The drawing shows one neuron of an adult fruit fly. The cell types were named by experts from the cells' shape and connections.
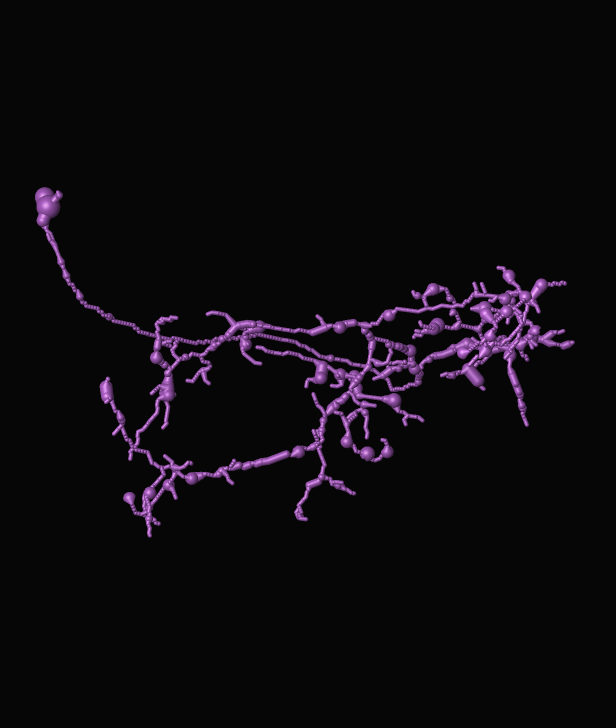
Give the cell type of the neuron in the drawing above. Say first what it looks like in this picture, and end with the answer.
The cell body is at the upper left of the picture. Dozens of branch ends can be seen. It is a central-brain intrinsic neuron. The cell type is LHPV4b3.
